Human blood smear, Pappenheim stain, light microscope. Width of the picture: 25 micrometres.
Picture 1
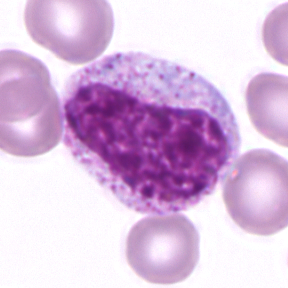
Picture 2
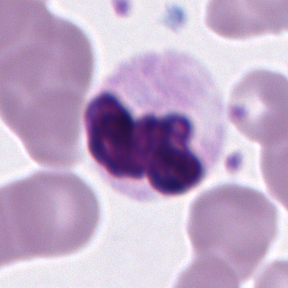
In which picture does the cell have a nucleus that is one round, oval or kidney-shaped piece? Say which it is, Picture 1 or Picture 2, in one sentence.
In Picture 1, the nucleus of the cell is one compact round, oval or kidney-shaped mass.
